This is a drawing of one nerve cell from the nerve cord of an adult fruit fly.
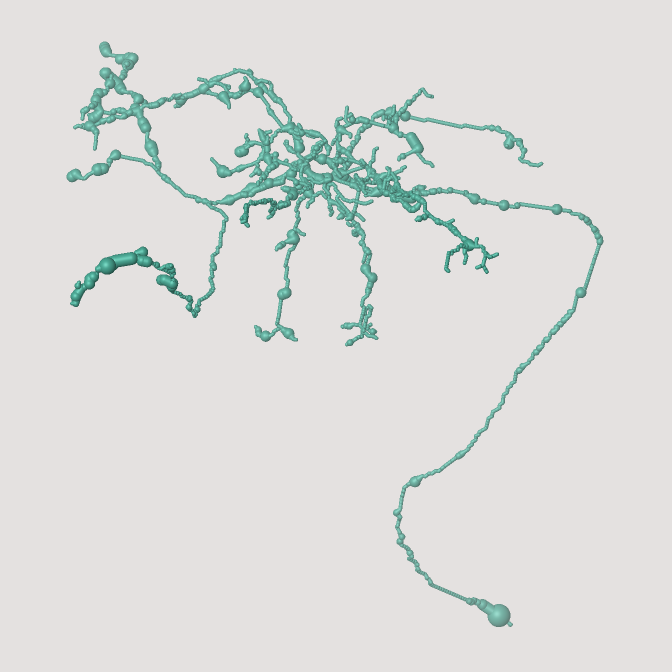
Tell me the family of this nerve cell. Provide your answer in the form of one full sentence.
As a matter of family, this nerve cell is hemilineage 06A.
